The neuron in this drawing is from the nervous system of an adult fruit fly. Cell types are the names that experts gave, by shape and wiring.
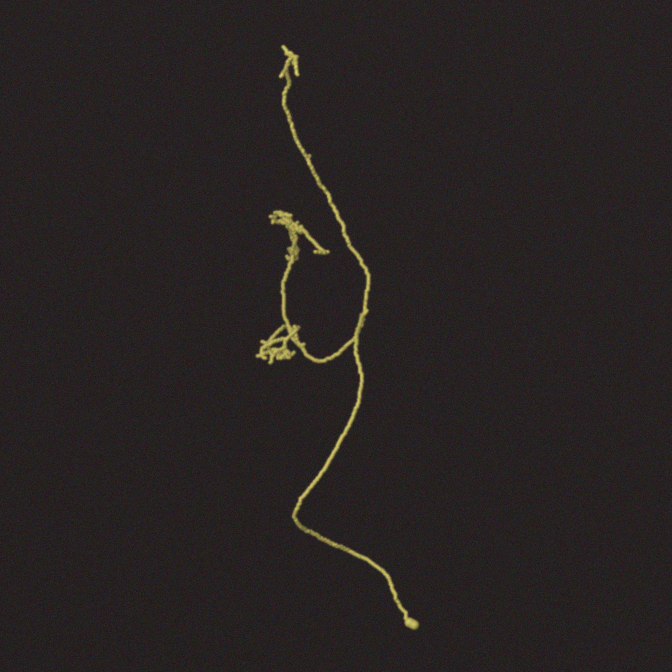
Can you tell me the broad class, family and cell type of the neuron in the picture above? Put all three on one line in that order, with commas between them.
central-brain intrinsic neuron, hemilineage LALv1_dorsal, SAF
